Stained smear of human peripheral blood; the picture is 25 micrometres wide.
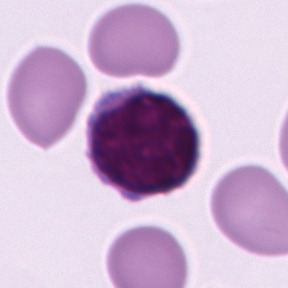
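Typical lymphocyte in the middle of a stained blood smear. Its outline is round, with a slightly ragged edge. The nucleus stains dark purple all the way through, and the cytoplasm is only a thin, barely visible rim around it. Note the small bluish bleb sticking out from the lower edge of the cell.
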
